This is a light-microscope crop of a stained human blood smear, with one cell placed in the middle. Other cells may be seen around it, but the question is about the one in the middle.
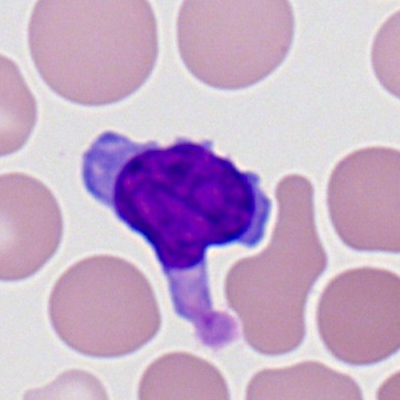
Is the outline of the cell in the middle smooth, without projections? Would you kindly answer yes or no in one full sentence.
No, projections, blebs or tags, or a frayed edge, break the outline of this cell.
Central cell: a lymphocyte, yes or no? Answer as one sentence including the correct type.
Yes, the cell positioned in the middle is a lymphocyte.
